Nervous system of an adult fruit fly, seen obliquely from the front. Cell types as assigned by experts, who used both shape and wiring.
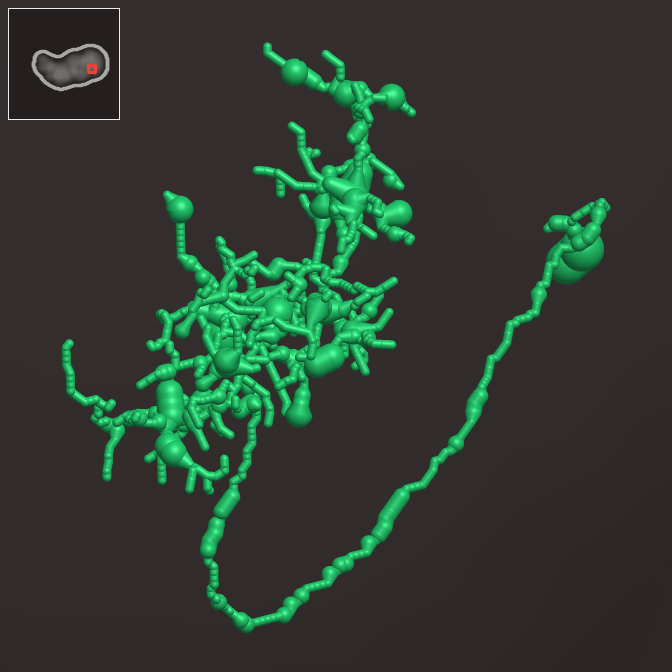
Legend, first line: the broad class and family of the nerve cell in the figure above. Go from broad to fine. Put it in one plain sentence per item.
An optic-lobe intrinsic neuron of the LPi family.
